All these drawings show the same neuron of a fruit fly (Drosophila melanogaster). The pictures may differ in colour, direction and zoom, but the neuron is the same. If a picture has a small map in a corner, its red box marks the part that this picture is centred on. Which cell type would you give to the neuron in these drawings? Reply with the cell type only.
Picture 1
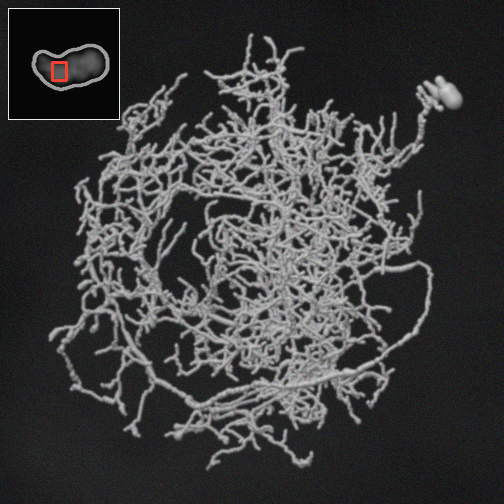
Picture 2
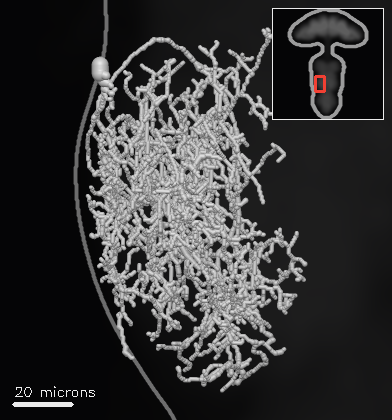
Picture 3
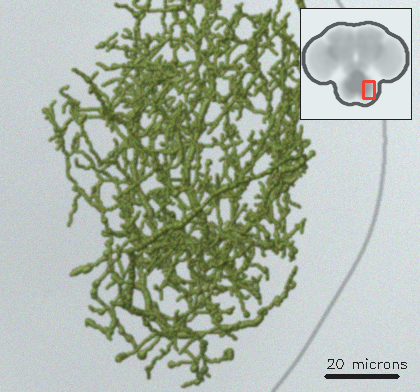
IN09A006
